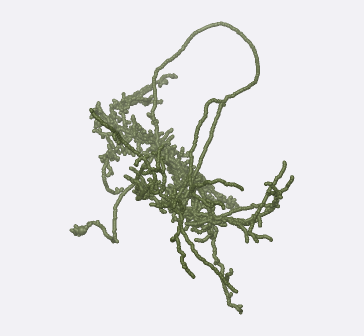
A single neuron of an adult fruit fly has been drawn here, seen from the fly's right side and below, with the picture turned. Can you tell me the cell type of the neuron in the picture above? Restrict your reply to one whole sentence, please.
To the cell type CL336 belongs this neuron.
